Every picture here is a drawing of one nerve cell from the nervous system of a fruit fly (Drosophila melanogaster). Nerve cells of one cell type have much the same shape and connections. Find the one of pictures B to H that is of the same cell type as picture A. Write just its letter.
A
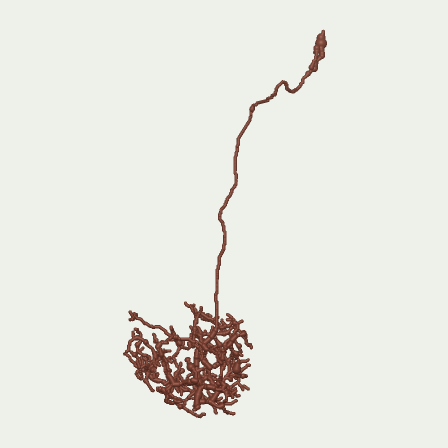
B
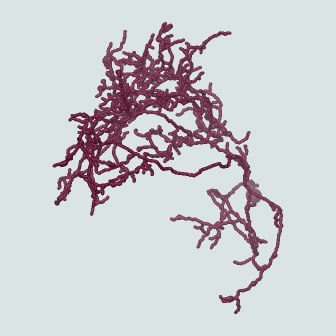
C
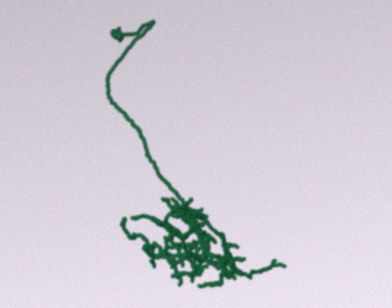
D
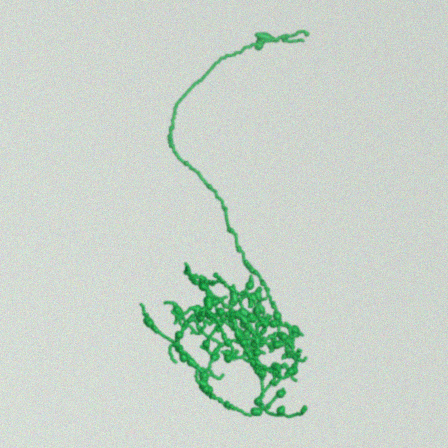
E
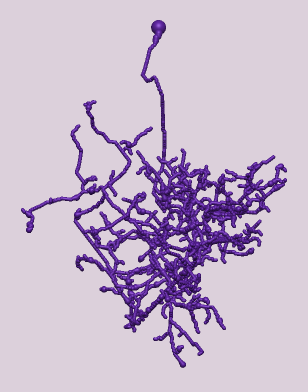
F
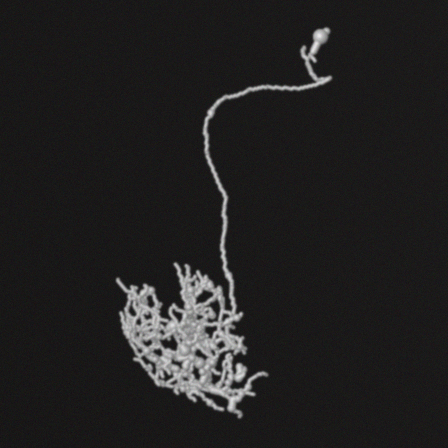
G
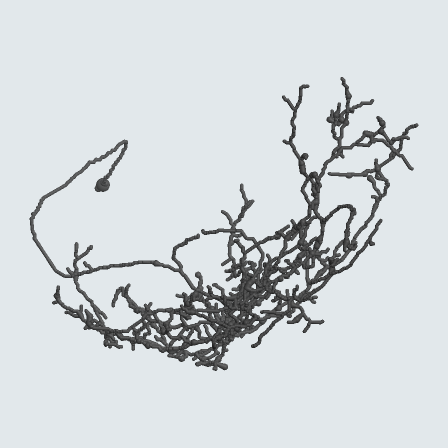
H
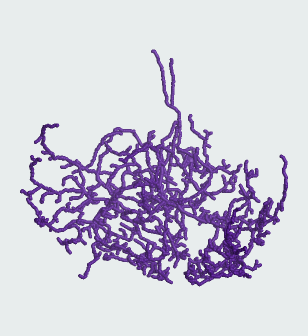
F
